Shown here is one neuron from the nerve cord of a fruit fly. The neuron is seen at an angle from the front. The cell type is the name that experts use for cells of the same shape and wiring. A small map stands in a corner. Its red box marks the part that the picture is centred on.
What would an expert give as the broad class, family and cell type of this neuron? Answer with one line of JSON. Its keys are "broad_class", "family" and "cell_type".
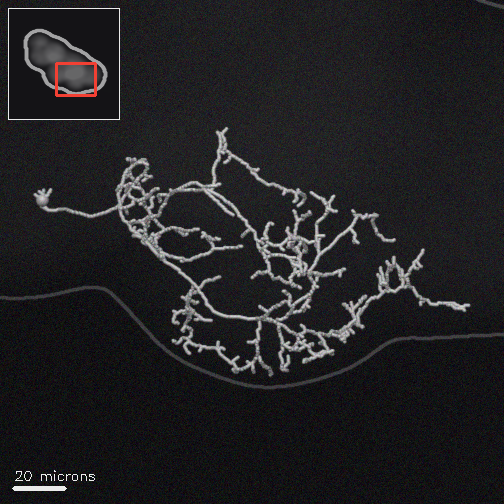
{"broad_class": "nerve-cord intrinsic neuron", "family": "hemilineage 03A", "cell_type": "IN03A051"}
